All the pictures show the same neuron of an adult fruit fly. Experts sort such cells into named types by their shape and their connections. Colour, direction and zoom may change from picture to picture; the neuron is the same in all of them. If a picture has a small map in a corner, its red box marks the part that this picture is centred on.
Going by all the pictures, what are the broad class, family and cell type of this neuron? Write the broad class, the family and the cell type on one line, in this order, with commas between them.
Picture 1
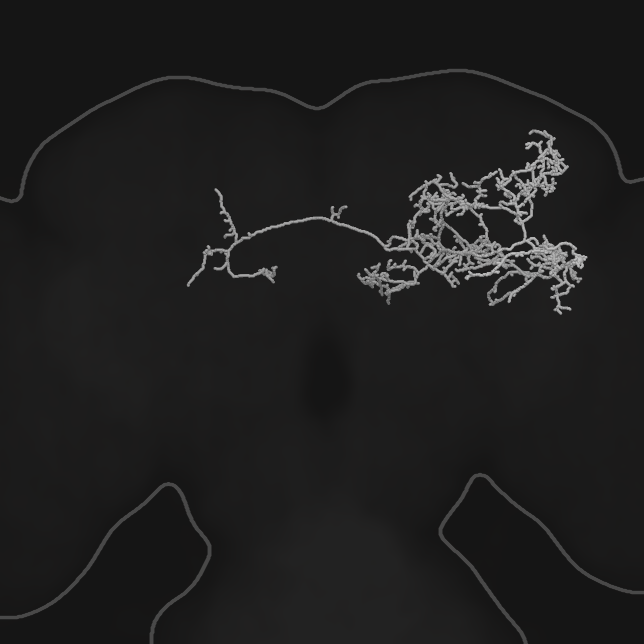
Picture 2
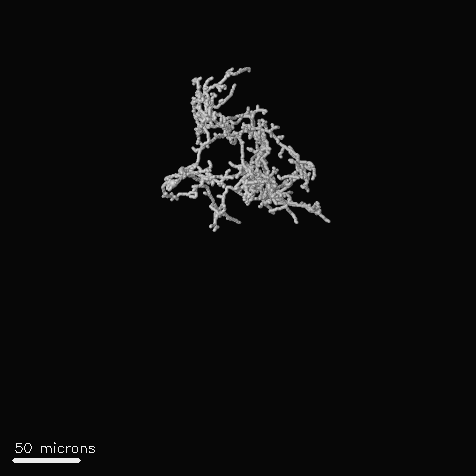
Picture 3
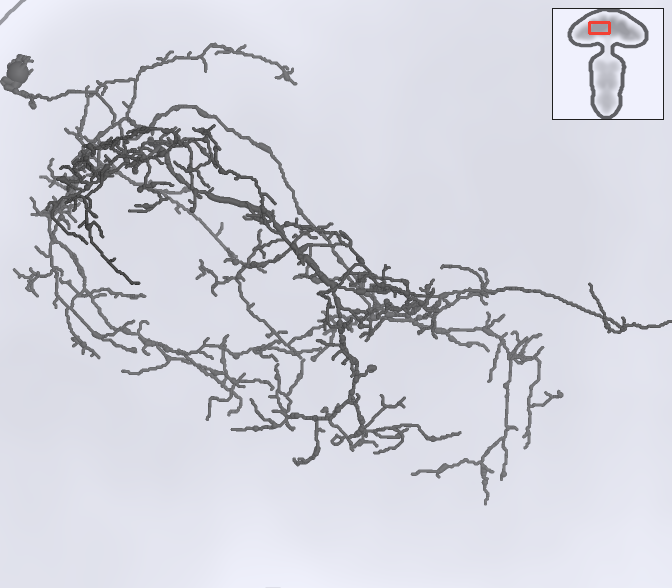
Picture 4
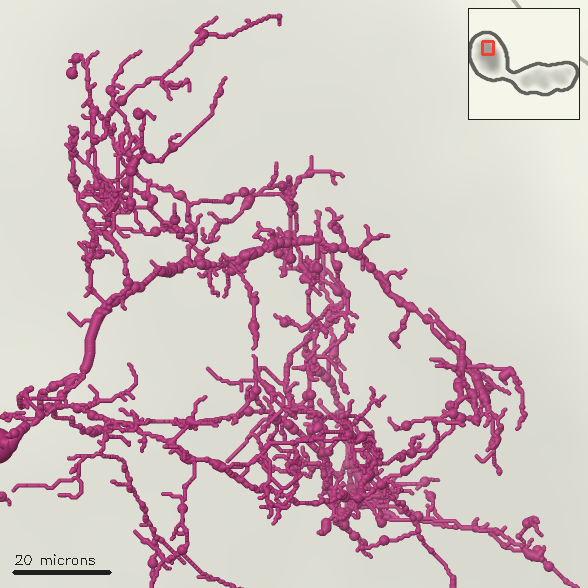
central-brain intrinsic neuron, hemilineage SLPa&l1_anterior, CL071_a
